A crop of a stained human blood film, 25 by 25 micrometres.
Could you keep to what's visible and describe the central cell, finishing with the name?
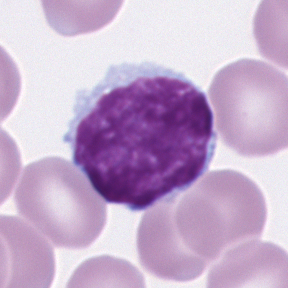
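Look first at the upper left, where the outer edge of the cytoplasm is ragged and frayed. Now the nucleus: it is roughly round, with no indentation or lobes, and you won't find a distinct nucleolus in it. Down at the lower right, notice how the nucleus reaches almost to the edge of the cell. What you are looking at is a typical lymphocyte.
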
